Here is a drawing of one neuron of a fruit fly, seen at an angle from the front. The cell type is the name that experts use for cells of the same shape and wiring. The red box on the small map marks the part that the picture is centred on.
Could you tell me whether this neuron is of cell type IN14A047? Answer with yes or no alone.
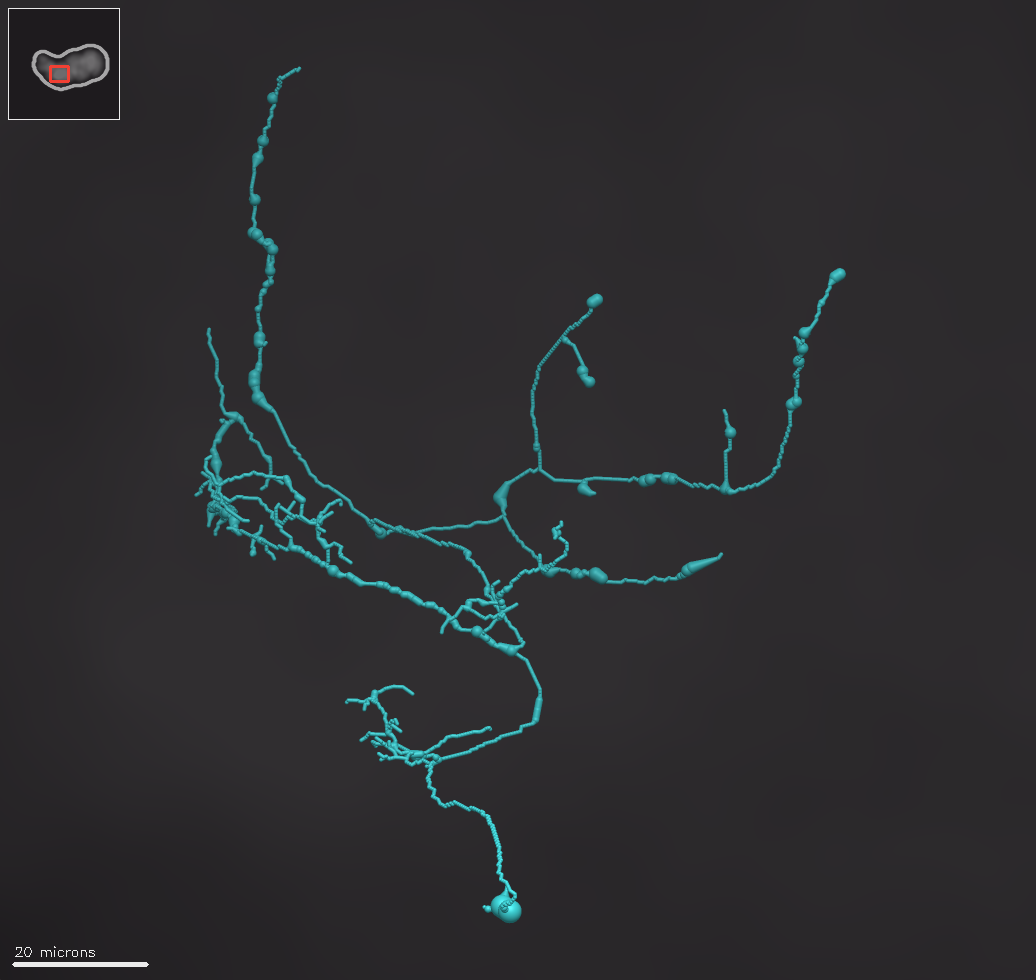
yes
